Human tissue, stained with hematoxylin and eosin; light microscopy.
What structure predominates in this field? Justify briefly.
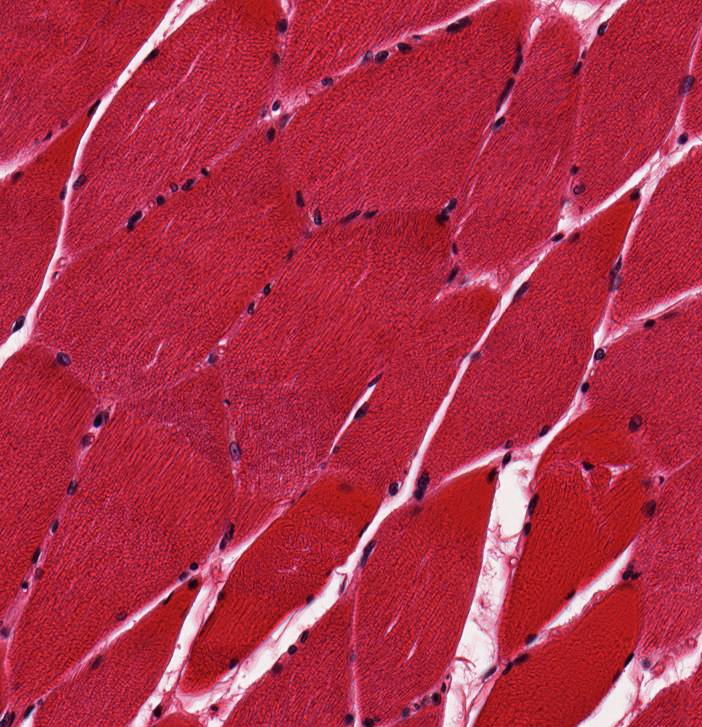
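What I'm seeing here is skeletal muscle. The nuclei sit at the fibre edges, not in the centres, and they are small, dark, flattened or oval.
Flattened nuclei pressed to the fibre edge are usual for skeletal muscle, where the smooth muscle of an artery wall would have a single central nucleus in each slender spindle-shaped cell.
The cytoplasm is deep red, finely stippled by myofibrils, and the endomysium between fibres is thin and scanty.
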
